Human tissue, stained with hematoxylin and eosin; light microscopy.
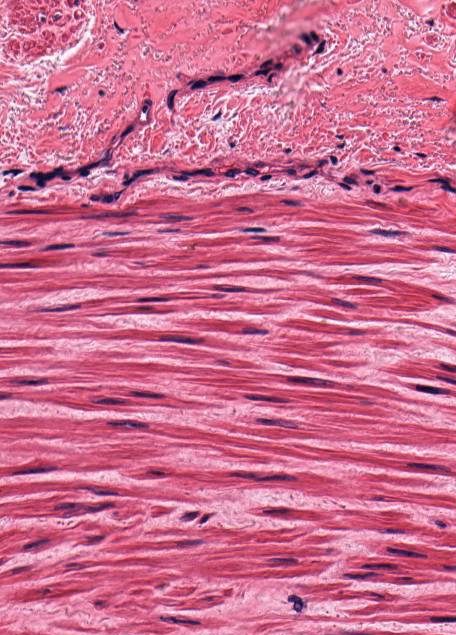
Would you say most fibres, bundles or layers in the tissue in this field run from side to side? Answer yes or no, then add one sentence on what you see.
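Yes. The fibres in the lower band run roughly horizontally across the field.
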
